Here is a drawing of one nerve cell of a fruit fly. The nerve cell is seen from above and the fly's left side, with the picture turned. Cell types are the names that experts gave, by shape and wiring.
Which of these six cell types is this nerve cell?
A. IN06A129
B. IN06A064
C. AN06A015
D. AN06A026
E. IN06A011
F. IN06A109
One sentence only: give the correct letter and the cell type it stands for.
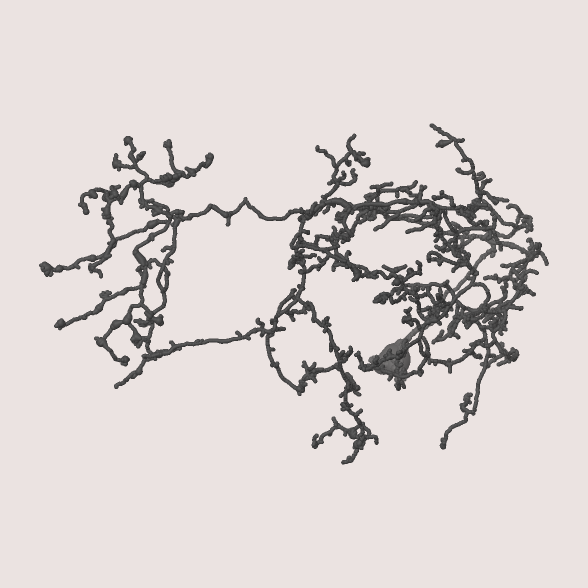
In option B is IN06A064, which is the cell type of the nerve cell.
